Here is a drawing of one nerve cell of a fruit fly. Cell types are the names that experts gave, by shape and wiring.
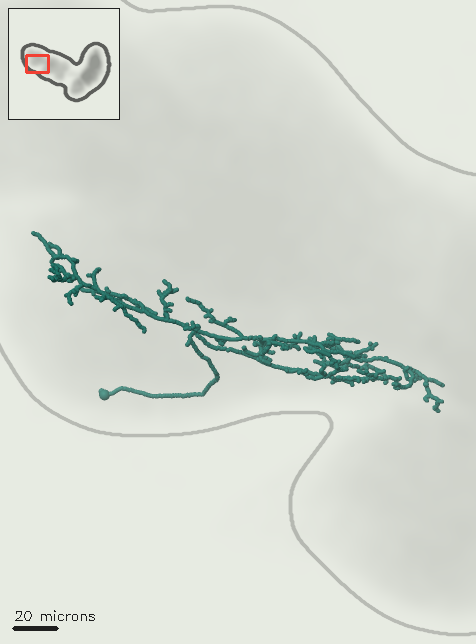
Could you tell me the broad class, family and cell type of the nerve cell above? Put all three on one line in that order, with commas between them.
nerve-cord intrinsic neuron, hemilineage 09A, IN09A022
